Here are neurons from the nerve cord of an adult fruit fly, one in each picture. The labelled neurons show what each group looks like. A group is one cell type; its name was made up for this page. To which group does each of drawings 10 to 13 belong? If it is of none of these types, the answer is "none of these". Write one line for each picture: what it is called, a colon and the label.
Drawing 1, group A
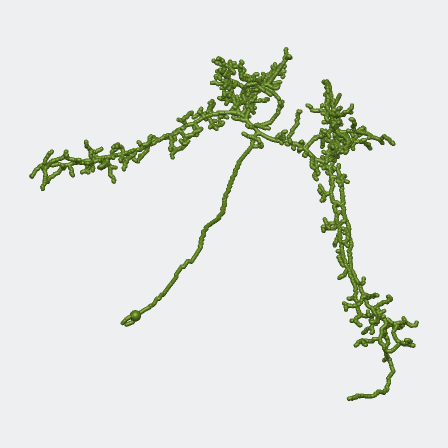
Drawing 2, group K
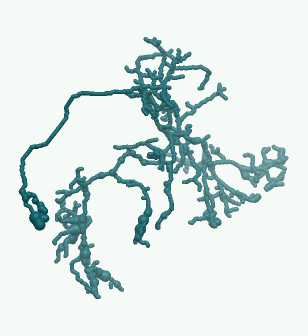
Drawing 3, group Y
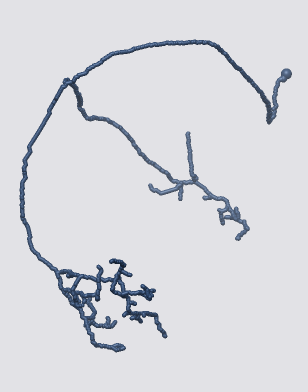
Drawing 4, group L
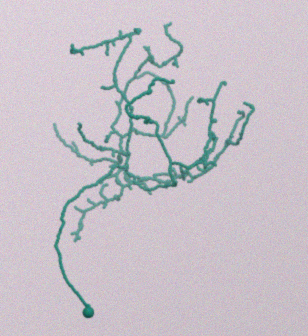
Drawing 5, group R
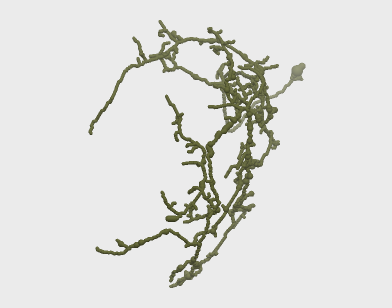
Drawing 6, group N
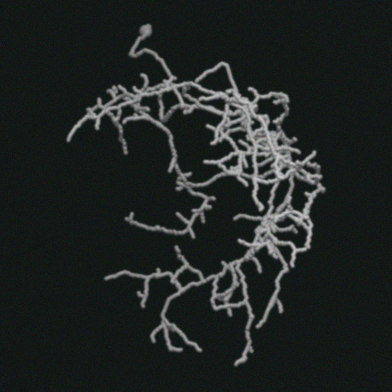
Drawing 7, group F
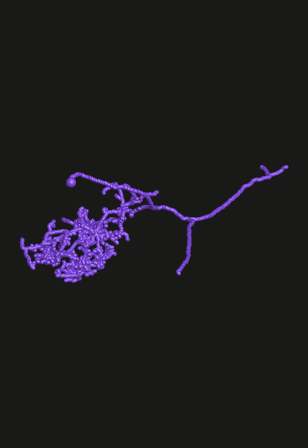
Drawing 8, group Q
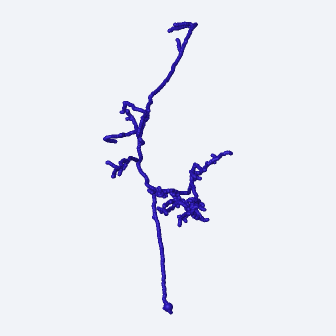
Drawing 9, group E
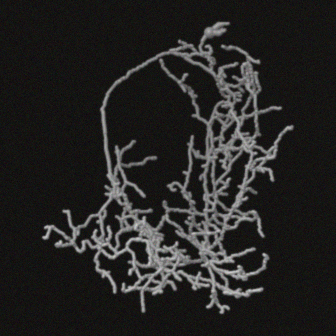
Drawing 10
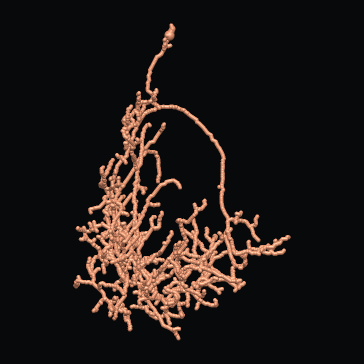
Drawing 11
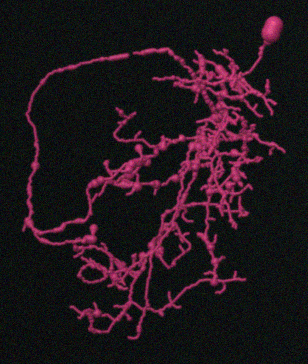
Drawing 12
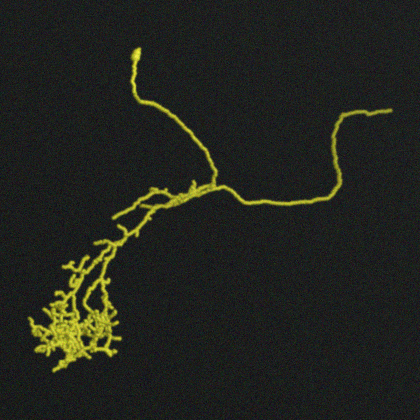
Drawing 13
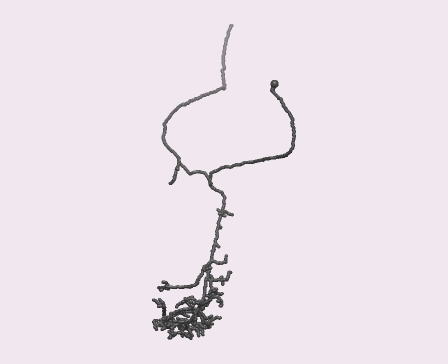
10: group E
11: group N
12: group F
13: group F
